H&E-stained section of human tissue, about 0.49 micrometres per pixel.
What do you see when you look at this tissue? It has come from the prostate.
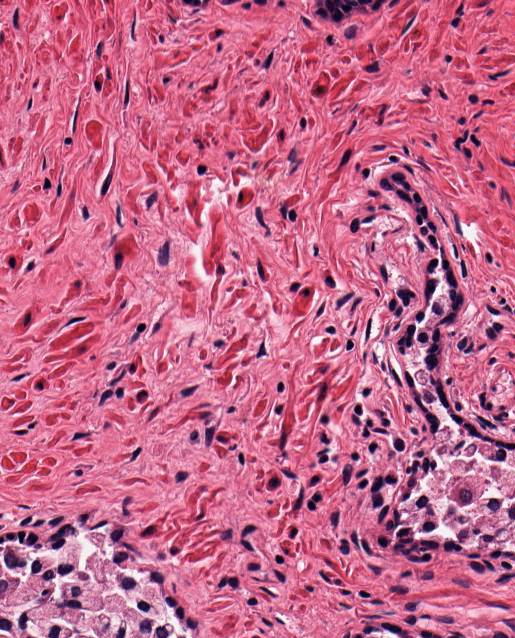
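Beginning with the stroma, its nuclei are mostly dark, elongated and slender. The lower right corner holds a cluster of polygonal cells with pale granular cytoplasm and round nuclei. A curving band of crowded dark elongated nuclei runs down the right side toward it. One large cell there has a round nucleus with a distinct nucleolus.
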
